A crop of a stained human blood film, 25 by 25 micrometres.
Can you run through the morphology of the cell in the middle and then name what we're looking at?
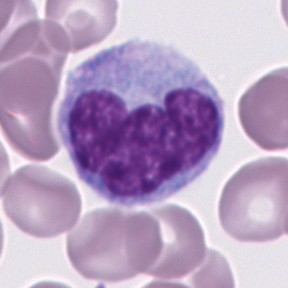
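First, the outline: the cell is roughly round. Second, the nucleus: its upper edge is indented, giving it a heart-like shape, and no nucleoli can be seen in it. Third, the cytoplasm: it is finely dusted with tiny pinkish-purple granules. This cell is a monocyte.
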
